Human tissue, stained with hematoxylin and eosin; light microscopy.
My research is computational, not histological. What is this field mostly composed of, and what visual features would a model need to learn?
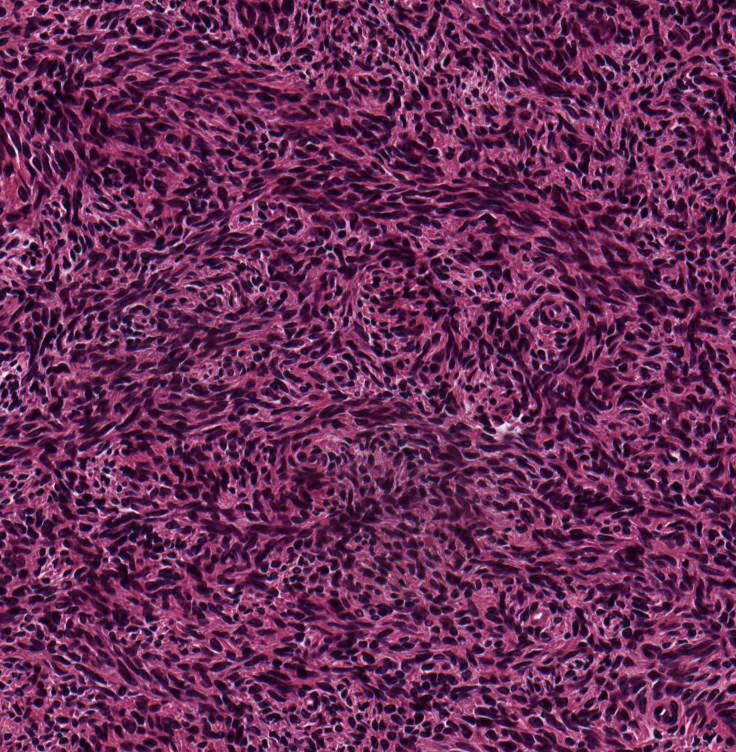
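The field shows ovarian cortex. Densely packed cells fill it from edge to edge, running in short swirling fascicles, with a few rounded concentric whorls in the middle and right half.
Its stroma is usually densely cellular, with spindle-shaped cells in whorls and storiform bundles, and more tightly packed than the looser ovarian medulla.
No epithelium or glands are present.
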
